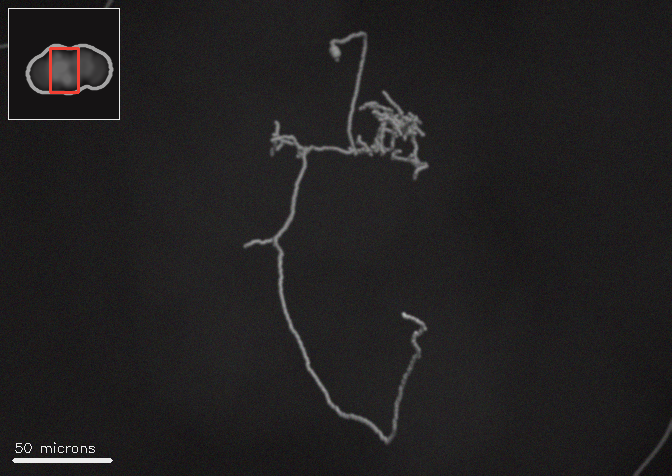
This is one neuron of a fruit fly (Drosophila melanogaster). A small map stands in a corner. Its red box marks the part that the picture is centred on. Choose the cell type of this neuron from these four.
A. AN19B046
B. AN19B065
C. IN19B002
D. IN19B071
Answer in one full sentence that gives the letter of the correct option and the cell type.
As option B gives it, the neuron's cell type is AN19B065.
